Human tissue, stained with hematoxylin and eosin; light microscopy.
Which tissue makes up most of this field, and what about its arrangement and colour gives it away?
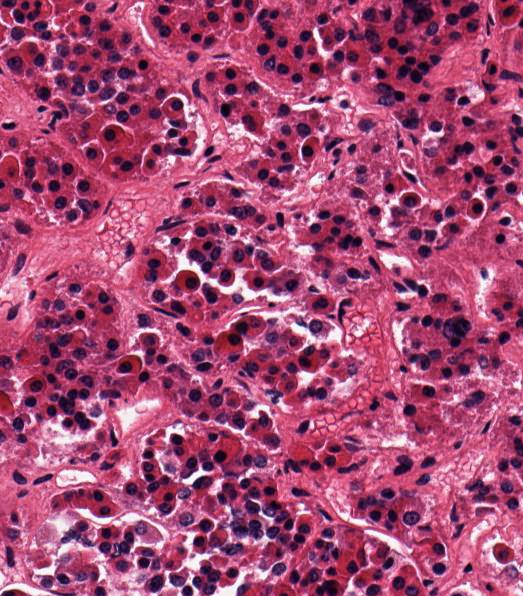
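You've got pars distalis of the pituitary here. Cells lie in rounded nests and short cords between thin strands of stroma.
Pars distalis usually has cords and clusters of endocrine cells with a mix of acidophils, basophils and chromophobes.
Many cells with bright red, granular-looking cytoplasm are scattered among cells whose cytoplasm is paler and greyish-pink. No glandular lumens or tubules are formed anywhere.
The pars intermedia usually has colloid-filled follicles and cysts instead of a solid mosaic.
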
